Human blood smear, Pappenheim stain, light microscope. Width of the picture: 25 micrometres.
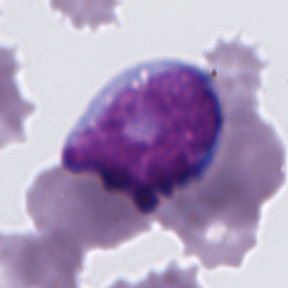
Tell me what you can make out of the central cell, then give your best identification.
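Start with the chromatin: it is finely stippled, with no coarse dark clumps. Near the centre of the nucleus there is a paler patch. The cytoplasm has no granules, and small rounded dark knobs sit along the lower edge of the cell. This is a myeloblast.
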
